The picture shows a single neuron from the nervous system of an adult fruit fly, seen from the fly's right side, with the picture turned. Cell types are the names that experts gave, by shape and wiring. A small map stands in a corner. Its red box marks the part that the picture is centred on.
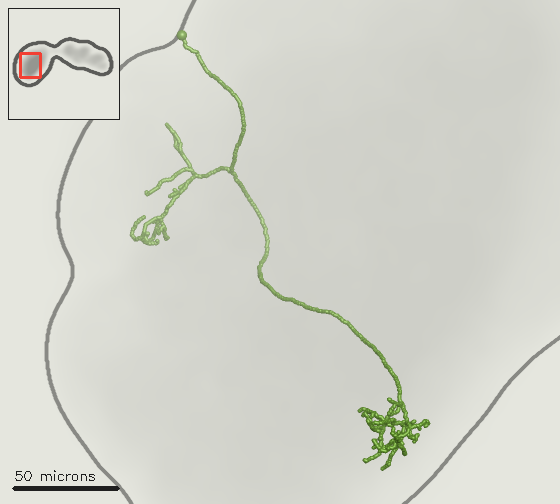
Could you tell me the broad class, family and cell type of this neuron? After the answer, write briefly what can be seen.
Its broad class is central-brain intrinsic neuron. The family is hemilineage ALv1. The cell type is DM3_vPN. By the scale bar it is about 200 microns tall in this view. In this view it is taller than it is wide.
